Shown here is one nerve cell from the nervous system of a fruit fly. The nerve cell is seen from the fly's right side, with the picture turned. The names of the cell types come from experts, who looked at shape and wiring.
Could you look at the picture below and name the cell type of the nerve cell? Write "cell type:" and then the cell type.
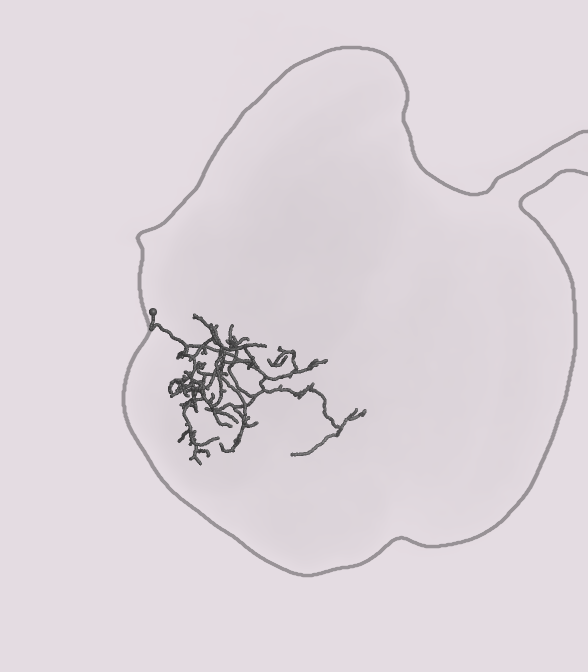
cell type: CL078_c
